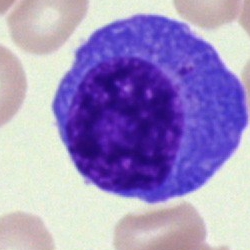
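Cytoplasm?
Deep blue; wide rim, broadest on the right.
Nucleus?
Off-centre toward the left; chromatin coarse, clumped.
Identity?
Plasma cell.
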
